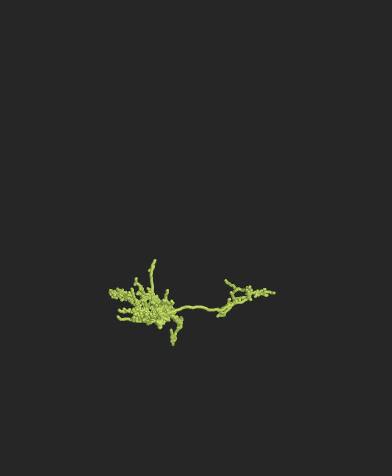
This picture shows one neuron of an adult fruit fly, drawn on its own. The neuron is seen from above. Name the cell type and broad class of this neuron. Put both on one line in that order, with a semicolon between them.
PS278; central-brain intrinsic neuron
